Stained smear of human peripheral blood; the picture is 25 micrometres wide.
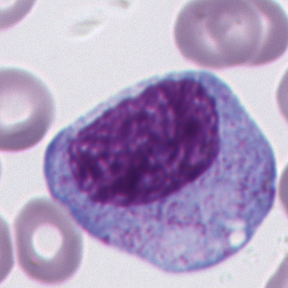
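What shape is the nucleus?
Oval, with no indentation and no lobes, about 14 by 9 micrometres.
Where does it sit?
Off-centre, toward the upper left of the cell.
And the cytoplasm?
Fine pinkish-purple granules scattered throughout, plus a single small clear vacuole near the lower right edge.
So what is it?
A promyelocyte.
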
